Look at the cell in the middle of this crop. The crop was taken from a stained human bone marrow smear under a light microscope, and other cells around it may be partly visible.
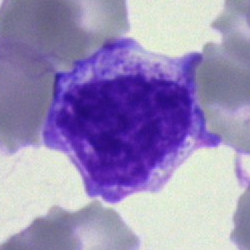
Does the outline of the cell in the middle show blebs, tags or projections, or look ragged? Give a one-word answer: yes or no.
Yes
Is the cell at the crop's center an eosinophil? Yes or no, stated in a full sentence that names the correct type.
No, in this crop the central cell is a myelocyte instead of an eosinophil.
